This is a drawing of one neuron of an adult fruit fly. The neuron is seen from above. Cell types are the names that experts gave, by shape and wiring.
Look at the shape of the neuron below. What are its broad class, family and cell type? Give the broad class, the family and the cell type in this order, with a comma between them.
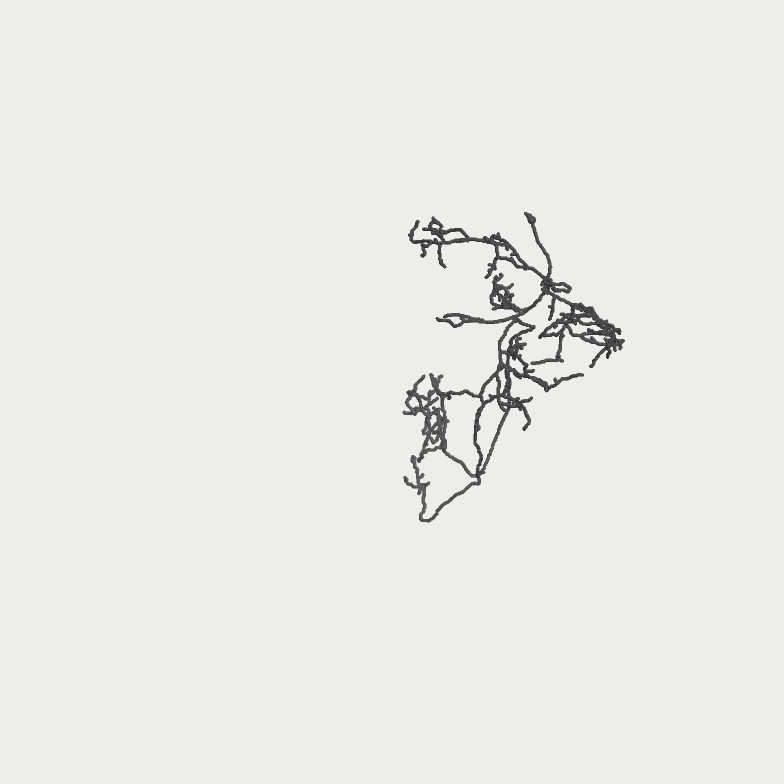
central-brain intrinsic neuron, hemilineage CREa2_ventral, SIP024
